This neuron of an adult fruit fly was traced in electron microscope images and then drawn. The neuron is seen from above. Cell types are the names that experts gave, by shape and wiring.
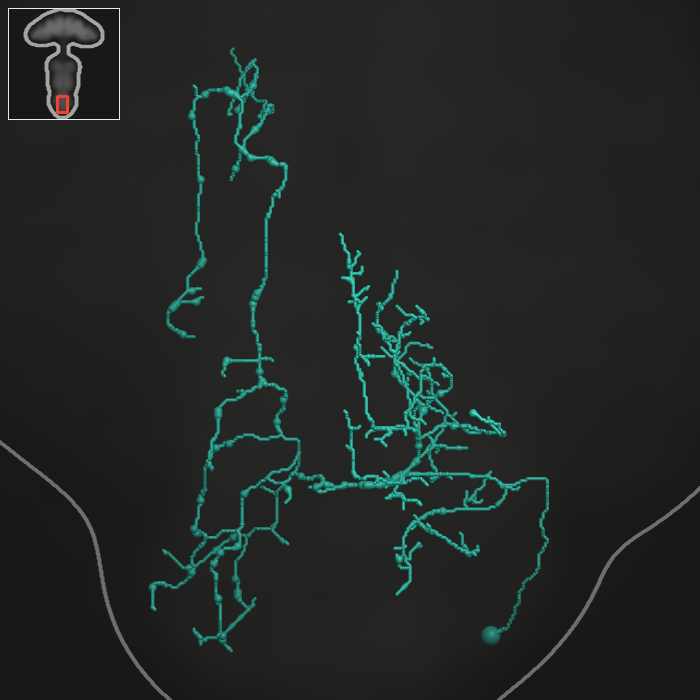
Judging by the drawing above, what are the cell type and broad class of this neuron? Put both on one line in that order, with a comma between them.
INXXX369, nerve-cord intrinsic neuron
